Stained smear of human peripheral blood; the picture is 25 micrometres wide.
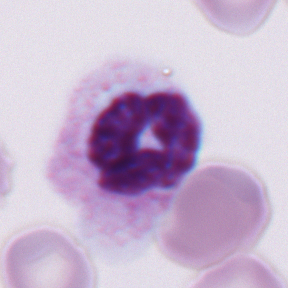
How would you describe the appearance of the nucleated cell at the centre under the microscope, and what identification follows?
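See how the nucleus forms a closed ring around a clear hole in the middle? That hole is small and roughly triangular. Pale cytoplasm is broadest on the nucleus's left and lower sides, with small pinkish-red granules scattered through it. It's a segmented neutrophil.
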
